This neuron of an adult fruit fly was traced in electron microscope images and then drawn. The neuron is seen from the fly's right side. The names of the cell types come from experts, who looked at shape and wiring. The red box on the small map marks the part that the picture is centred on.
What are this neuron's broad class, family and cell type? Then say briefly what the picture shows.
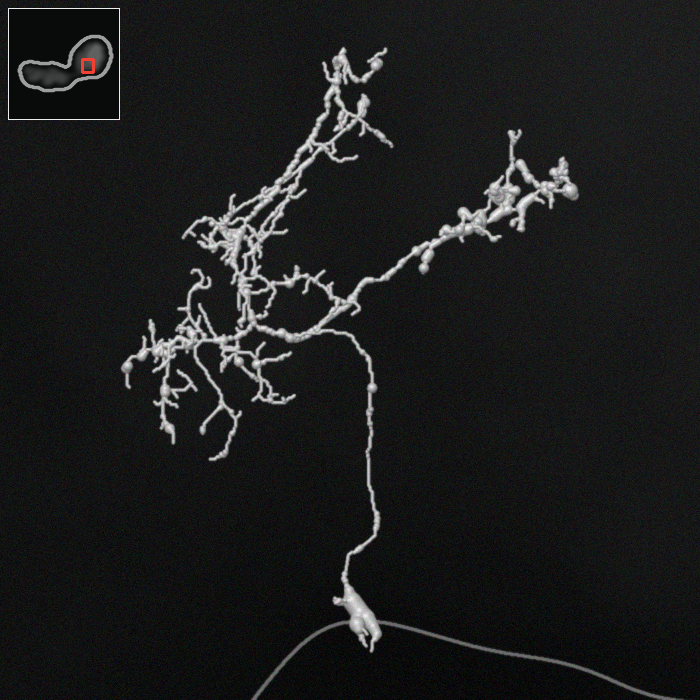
It is a central-brain intrinsic neuron. The family is hemilineage LB3. It is of cell type GNG422. The cell body can be seen at the bottom of the picture. As drawn here it is taller than it is wide.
